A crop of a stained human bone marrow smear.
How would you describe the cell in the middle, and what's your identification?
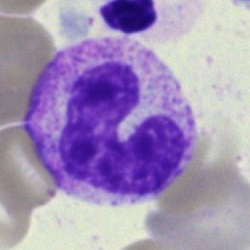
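Kidney-shaped nucleus here, with a deep notch that opens to the right. Chromatin: dark purple, coarsely clumped. Then a moderate rim of pale pinkish-lilac cytoplasm, fine pink-purple granules scattered all through it. So, a band neutrophil.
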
